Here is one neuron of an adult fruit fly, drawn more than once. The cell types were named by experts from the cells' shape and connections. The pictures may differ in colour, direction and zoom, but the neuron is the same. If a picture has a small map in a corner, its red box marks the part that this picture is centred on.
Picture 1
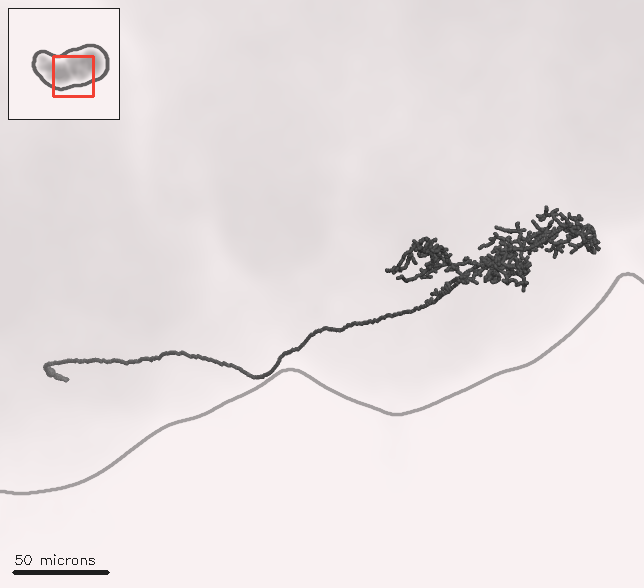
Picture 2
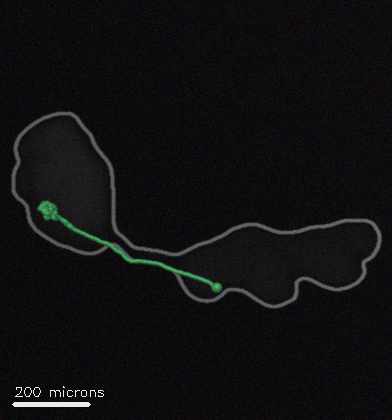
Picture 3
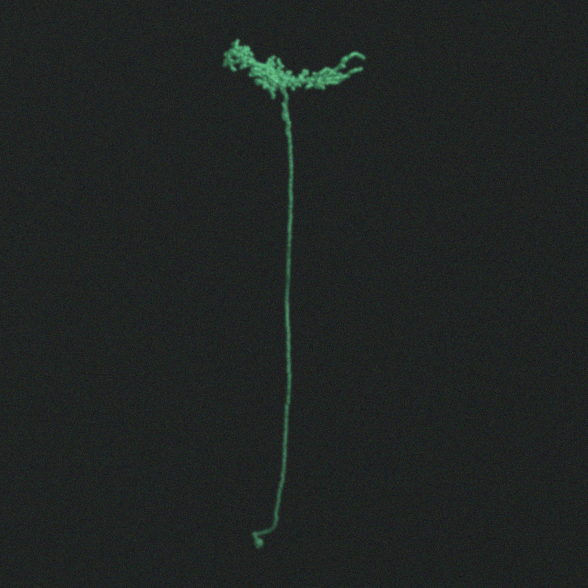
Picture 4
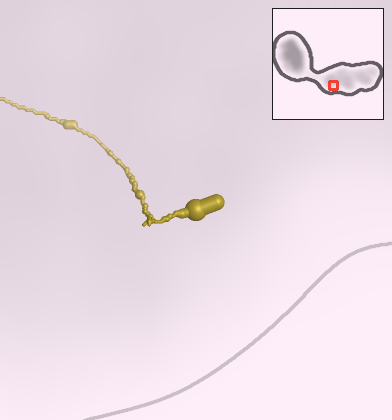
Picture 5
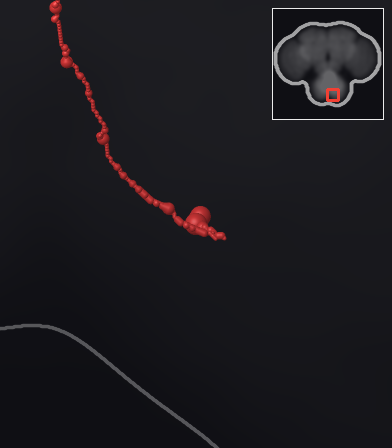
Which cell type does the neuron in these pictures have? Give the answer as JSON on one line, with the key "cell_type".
{"cell_type": "AN27X020"}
